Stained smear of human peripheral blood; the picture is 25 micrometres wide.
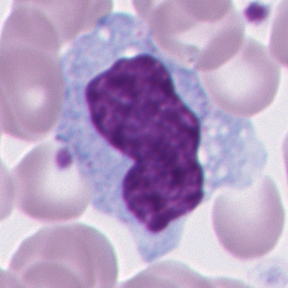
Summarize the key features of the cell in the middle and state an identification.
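A single continuous folded mass makes up the nucleus, not divided into separate lobes, and it measures about 16 by 10 micrometres. Its chromatin shows a fine, streaky, lacy pattern rather than coarse dark blocks. The cytoplasm carries only a faint, fine dusty granularity, without coarse granules, and holds a few small clear vacuoles to the right of the nucleus. This cell is a monocyte.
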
